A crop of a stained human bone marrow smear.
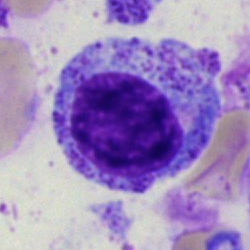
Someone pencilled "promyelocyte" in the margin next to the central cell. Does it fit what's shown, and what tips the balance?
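The cell's roughly round, with a slightly bumpy, irregular edge. Its nucleus sits off-centre toward the lower left, with dark purple, coarsely clumped chromatin and no nucleolus to be seen. The cytoplasm is pale blue.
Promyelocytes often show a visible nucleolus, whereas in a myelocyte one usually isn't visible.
So the missing nucleolus counts for myelocyte and against promyelocyte.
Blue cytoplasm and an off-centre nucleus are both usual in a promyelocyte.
Those two would suit a promyelocyte, but with no nucleolus this is a myelocyte.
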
